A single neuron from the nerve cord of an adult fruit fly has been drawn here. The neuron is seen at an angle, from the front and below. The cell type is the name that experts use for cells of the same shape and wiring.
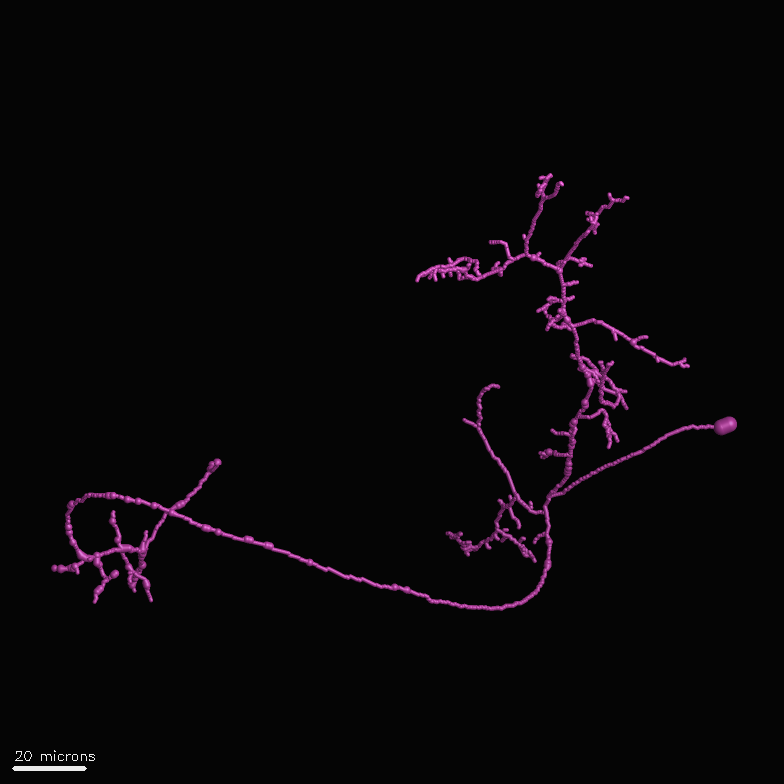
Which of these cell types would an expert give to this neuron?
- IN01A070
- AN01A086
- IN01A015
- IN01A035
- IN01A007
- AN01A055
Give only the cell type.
IN01A070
